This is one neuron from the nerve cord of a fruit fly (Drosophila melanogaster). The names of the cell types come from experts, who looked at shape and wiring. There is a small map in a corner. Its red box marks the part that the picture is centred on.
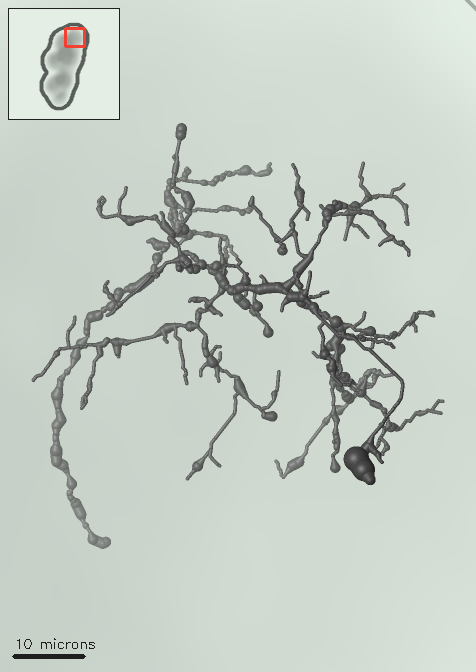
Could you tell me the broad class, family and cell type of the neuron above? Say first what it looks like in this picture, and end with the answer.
From top to bottom in the picture it spans about 60 microns. Dozens of branch ends can be seen. Its broad class is nerve-cord intrinsic neuron. The family is hemilineage 20A.22A. Its cell type is IN20A.22A071.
